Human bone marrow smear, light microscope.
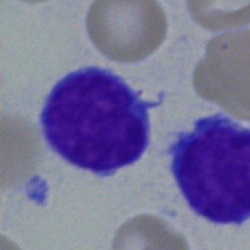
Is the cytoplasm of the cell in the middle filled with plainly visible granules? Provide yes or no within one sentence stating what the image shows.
No, no granules can be seen in the cytoplasm of this cell.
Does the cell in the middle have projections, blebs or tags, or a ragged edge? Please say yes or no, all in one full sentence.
Yes, projections, blebs or tags, or a frayed edge, mark the outline of the cell.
